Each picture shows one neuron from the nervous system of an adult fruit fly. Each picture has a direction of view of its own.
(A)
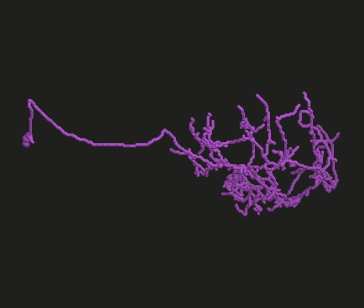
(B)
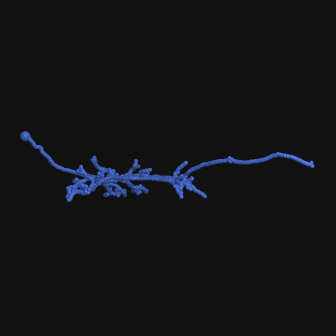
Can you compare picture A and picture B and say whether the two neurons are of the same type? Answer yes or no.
no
